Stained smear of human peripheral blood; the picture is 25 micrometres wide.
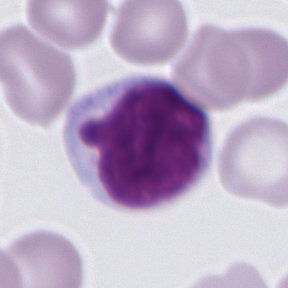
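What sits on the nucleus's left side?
A notch.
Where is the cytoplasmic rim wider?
The left, more than the right.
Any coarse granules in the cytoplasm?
None are seen, nor any vacuoles.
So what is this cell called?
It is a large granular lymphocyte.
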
